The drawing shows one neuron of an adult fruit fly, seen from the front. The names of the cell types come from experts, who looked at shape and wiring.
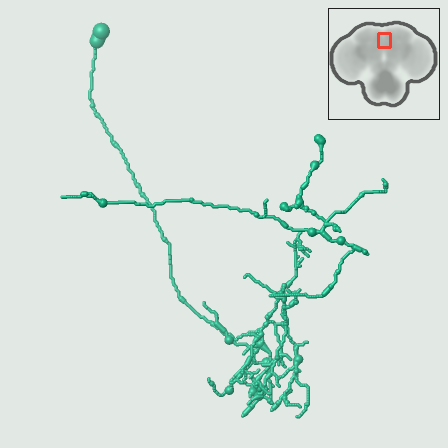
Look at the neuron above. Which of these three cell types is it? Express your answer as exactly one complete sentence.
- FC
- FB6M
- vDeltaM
The cell type for the neuron is FC.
